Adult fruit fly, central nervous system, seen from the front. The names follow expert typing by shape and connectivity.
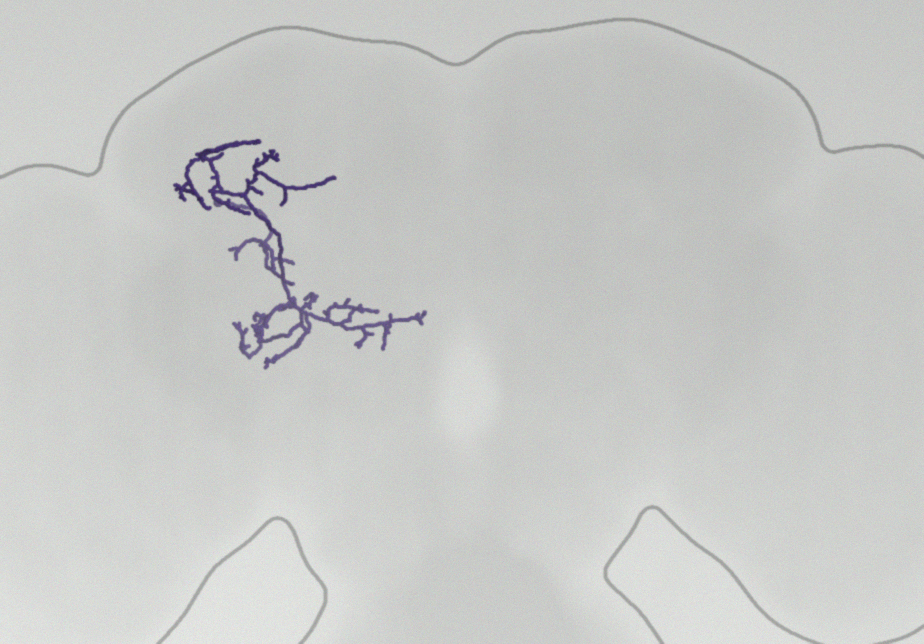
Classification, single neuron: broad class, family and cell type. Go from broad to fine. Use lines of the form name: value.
broad class: central-brain intrinsic neuron
family: hemilineage DL1_ventral
cell type: AOTU054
